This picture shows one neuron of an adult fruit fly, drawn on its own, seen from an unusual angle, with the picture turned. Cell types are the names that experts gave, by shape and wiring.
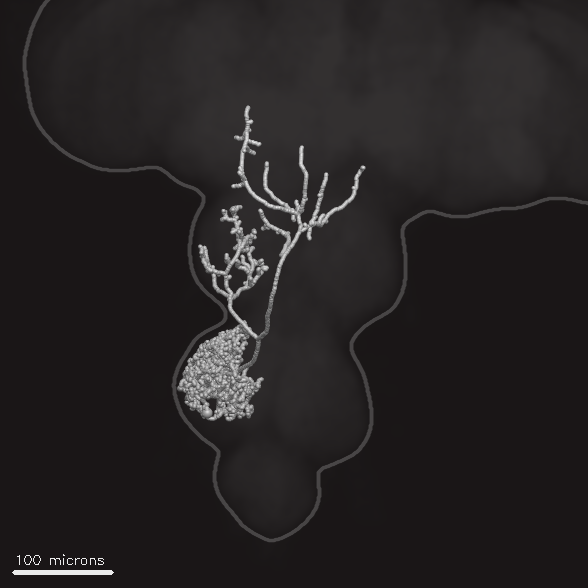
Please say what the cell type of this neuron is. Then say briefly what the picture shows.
It is of cell type IN19A018. Its broad class is nerve-cord intrinsic neuron. By the scale bar it is about 300 microns tall in this view. In this view it is taller than it is wide.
